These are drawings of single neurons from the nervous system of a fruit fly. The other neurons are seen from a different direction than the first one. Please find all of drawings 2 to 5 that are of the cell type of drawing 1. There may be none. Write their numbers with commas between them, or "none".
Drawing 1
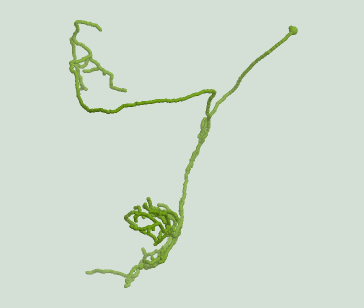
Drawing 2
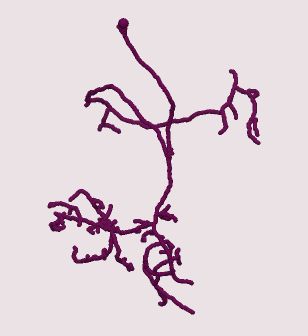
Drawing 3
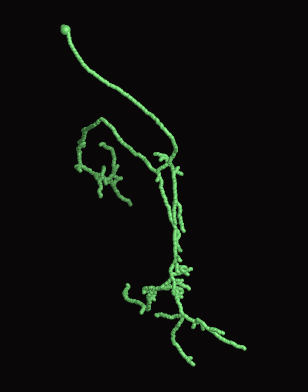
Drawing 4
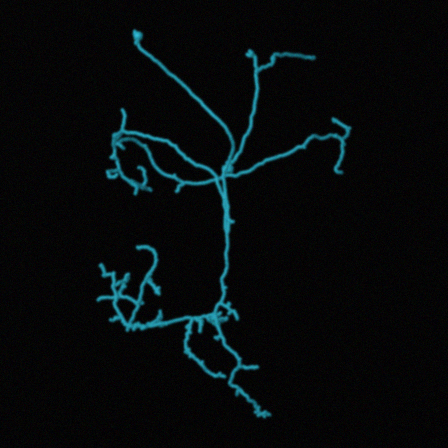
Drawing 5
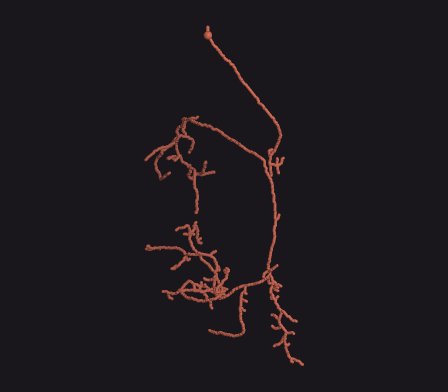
2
